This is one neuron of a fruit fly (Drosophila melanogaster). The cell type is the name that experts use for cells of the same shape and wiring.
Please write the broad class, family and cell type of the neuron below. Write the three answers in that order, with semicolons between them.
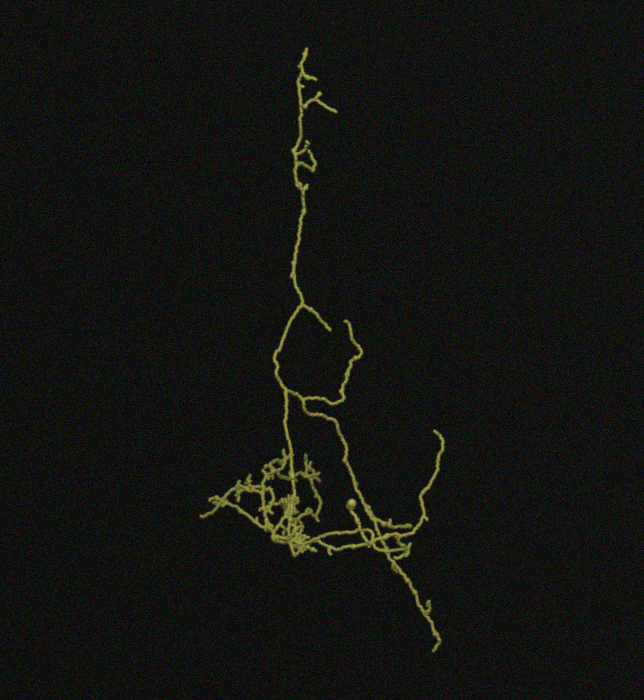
central-brain intrinsic neuron; hemilineage DM6_ventral; PS270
